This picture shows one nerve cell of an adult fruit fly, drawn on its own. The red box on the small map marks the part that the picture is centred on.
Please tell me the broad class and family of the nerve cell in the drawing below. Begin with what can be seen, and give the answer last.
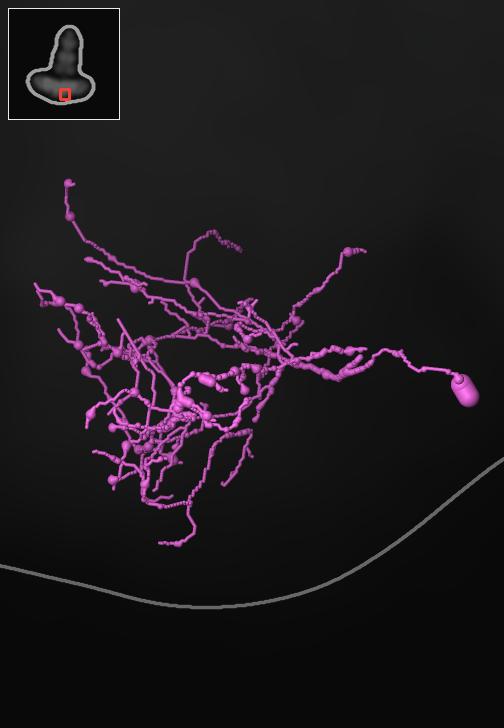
The cell body can be seen on the right of the picture. Dozens of branch ends can be seen. It is a central-brain intrinsic neuron. The family is hemilineage ALl1_dorsal.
